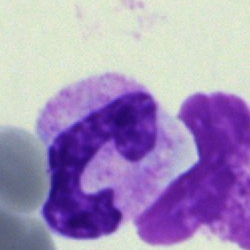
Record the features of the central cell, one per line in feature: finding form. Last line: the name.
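Nucleus: thick curved band, C-shaped
Hollow: opens toward the right
Chromatin: dark purple, coarsely clumped
Granules: fine, faint, pinkish-violet, in cytoplasm
Cell: band neutrophil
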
